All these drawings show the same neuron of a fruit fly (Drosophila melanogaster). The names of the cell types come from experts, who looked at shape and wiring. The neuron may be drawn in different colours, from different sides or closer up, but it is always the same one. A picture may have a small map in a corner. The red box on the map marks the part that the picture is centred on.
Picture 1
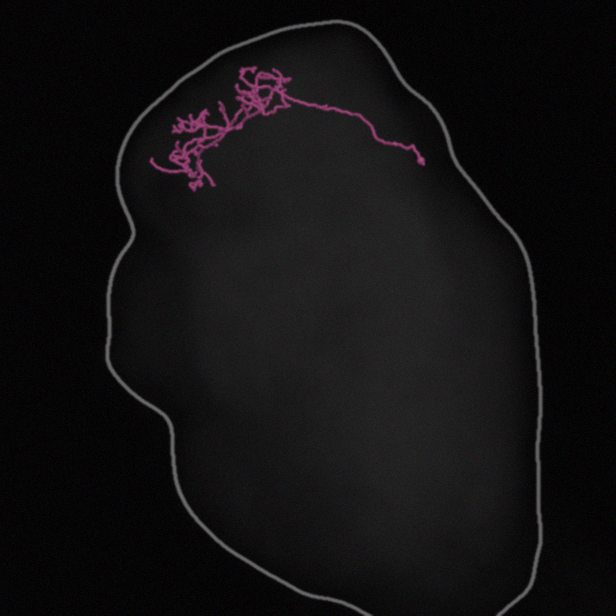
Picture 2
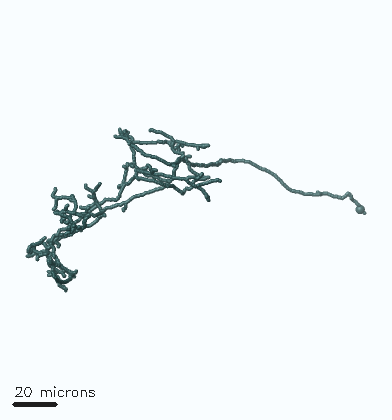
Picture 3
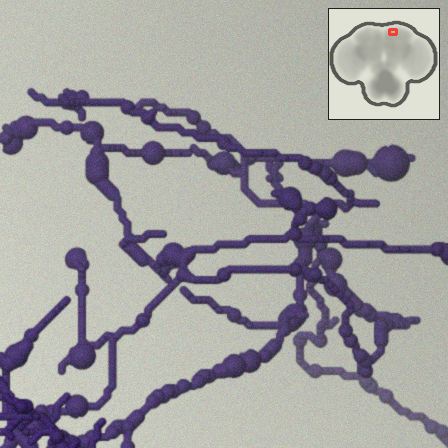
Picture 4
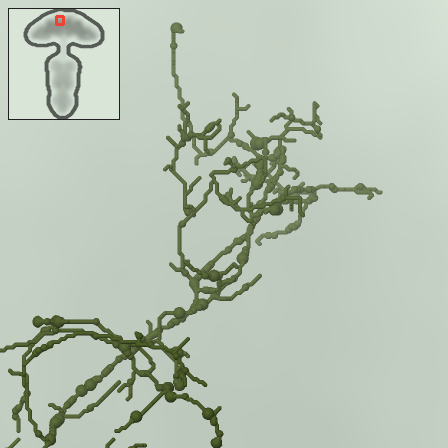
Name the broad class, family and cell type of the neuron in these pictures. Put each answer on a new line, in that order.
central-brain intrinsic neuron
hemilineage DL1_dorsal
SMP194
